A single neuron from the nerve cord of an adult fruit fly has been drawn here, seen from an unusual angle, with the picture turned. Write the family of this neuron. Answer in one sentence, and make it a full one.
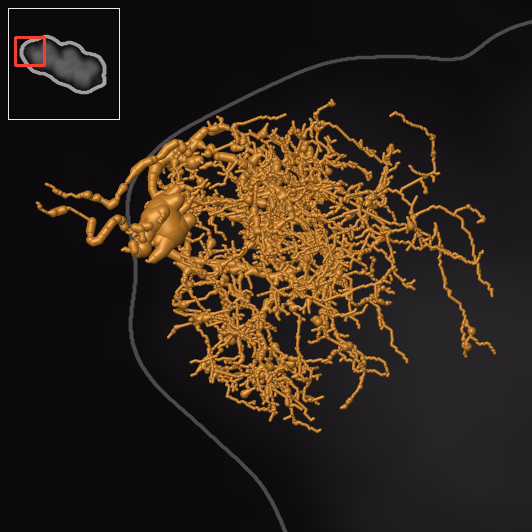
This neuron is a member of family hemilineage 00B.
